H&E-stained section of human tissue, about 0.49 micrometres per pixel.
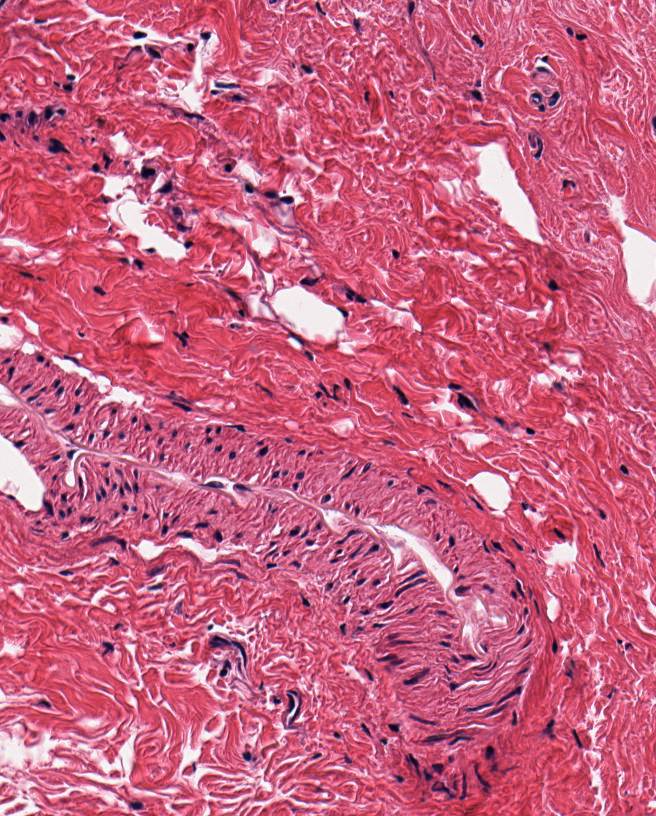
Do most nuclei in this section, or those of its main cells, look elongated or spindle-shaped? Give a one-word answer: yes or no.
Yes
